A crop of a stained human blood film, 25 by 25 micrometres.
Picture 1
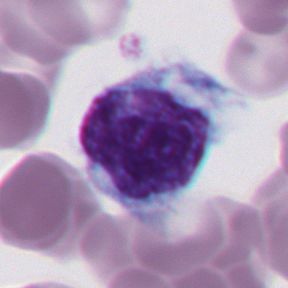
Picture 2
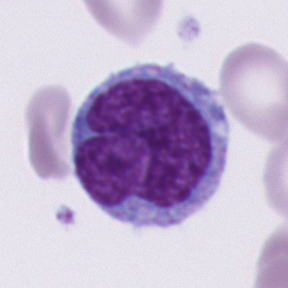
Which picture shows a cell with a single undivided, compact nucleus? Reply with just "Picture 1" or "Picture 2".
Picture 1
